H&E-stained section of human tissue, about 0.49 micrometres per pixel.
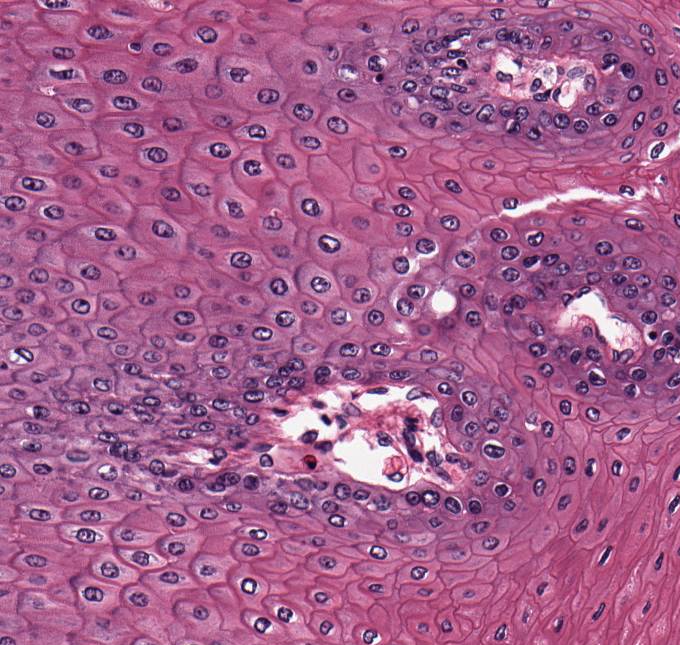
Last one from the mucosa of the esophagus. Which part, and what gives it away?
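Stratified squamous nonkeratinized epithelium across the whole field, without glands. Three connective-tissue papillae are cut across within it: upper centre-right, middle right, lower centre. Cells rimming each papilla are smaller, their nuclei darker and more crowded than in the surrounding cells.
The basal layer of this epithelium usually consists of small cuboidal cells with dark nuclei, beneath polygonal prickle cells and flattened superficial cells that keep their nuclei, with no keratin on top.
A narrow white crack crosses the upper right.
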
